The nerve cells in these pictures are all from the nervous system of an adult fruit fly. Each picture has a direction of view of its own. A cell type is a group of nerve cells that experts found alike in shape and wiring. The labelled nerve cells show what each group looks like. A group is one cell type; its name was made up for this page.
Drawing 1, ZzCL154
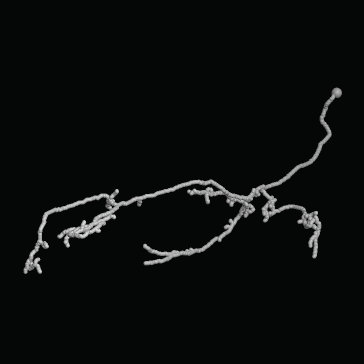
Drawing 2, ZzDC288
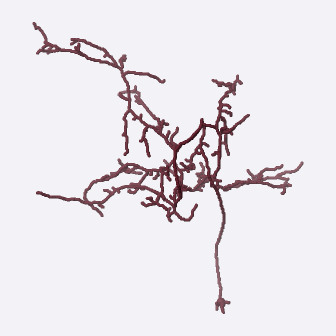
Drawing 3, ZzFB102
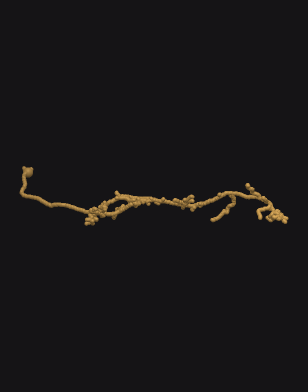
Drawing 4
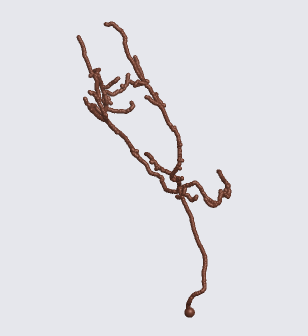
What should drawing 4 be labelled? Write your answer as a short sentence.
It belongs to ZzCL154.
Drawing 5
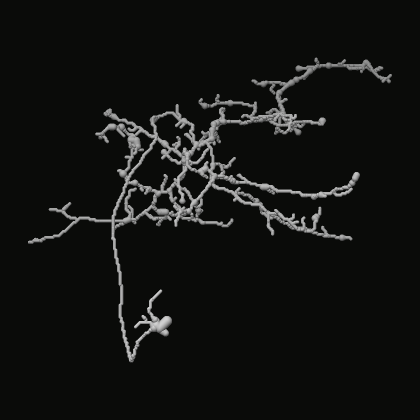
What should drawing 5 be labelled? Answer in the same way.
It belongs to ZzDC288.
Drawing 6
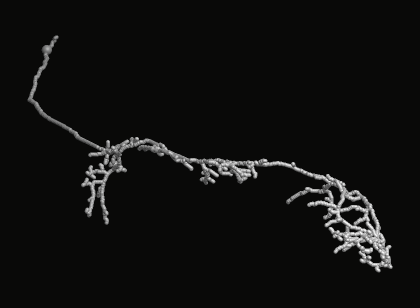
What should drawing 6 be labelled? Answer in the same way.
It belongs to ZzFB102.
